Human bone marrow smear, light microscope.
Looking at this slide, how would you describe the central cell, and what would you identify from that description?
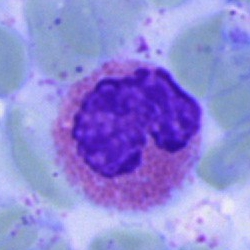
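Described from the outside in, the cell has a roughly round, smooth outline. Its chromatin is dark purple and coarsely clumped, and no nucleoli are visible in the nucleus. No vacuoles are seen in the cytoplasm. The cell is an eosinophil.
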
